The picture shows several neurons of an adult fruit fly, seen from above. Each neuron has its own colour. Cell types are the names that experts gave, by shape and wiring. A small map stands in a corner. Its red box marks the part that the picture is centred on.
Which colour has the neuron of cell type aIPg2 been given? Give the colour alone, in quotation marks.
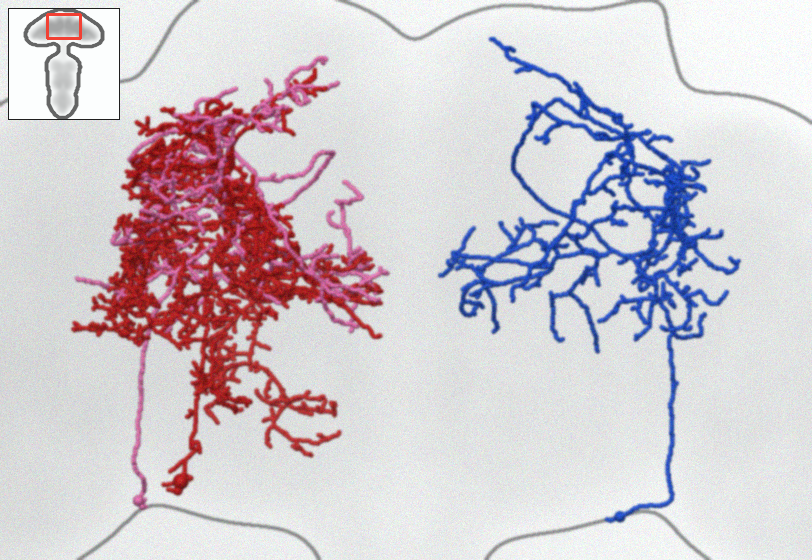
"pink"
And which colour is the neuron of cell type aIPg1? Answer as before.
"blue"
